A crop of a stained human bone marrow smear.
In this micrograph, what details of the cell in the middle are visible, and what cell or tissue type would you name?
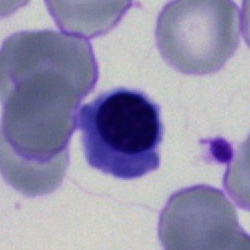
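The nucleus lies off-centre, toward the upper right of the cell. Its chromatin is dense, dark purple and coarsely clumped. The cytoplasm is widest on the lower left side of the nucleus. The cell outline is somewhat irregular rather than smoothly round. This cell is an erythroblast.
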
